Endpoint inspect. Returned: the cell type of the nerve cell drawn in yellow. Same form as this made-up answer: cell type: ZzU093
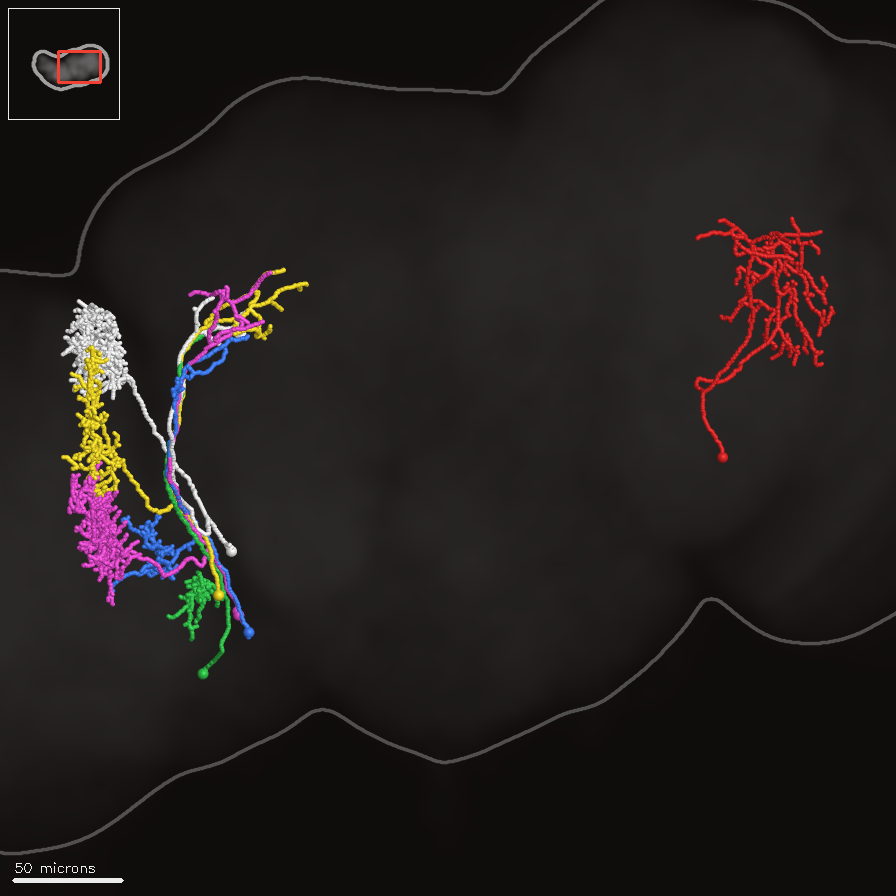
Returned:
cell type: LoVP2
